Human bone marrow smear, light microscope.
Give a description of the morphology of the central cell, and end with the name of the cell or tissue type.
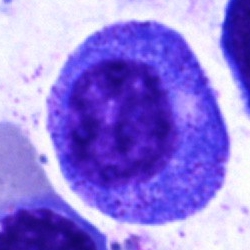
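This one has a smooth, rounded oval outline with no surface projections. Its chromatin is patchy, darker purple clumps with paler spaces between them. You'll see fine purplish-red granules scattered through the cytoplasm, and a paler patch of cytoplasm beside the nucleus on the right. So it's a promyelocyte.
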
